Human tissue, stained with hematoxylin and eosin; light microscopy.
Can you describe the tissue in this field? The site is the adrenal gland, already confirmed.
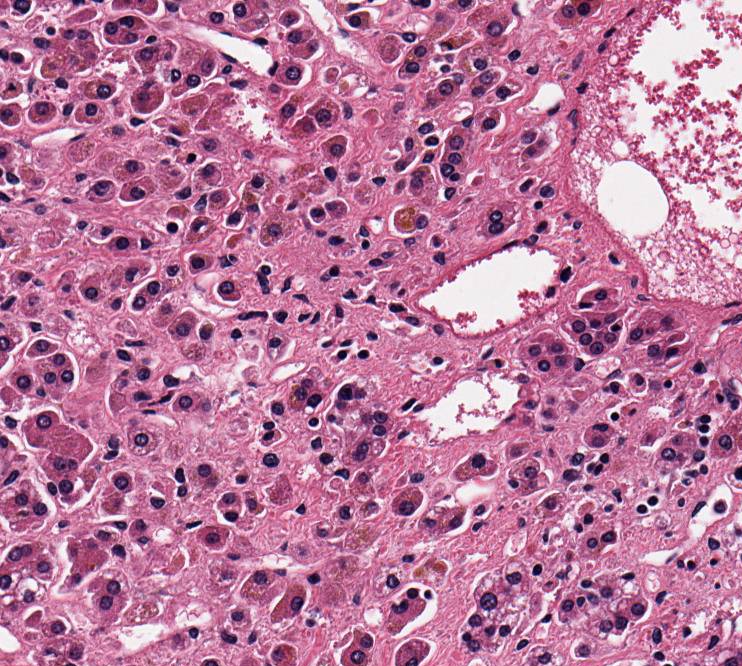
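The field shows large polygonal cells with abundant, granular, eosinophilic cytoplasm. Their nuclei are round and centrally placed, with prominent nucleoli, and some of these cells contain two nuclei. In the stroma between the clusters lie scattered small cells with dark round nuclei, consistent with lymphocytes, most densely in the centre of the field.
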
